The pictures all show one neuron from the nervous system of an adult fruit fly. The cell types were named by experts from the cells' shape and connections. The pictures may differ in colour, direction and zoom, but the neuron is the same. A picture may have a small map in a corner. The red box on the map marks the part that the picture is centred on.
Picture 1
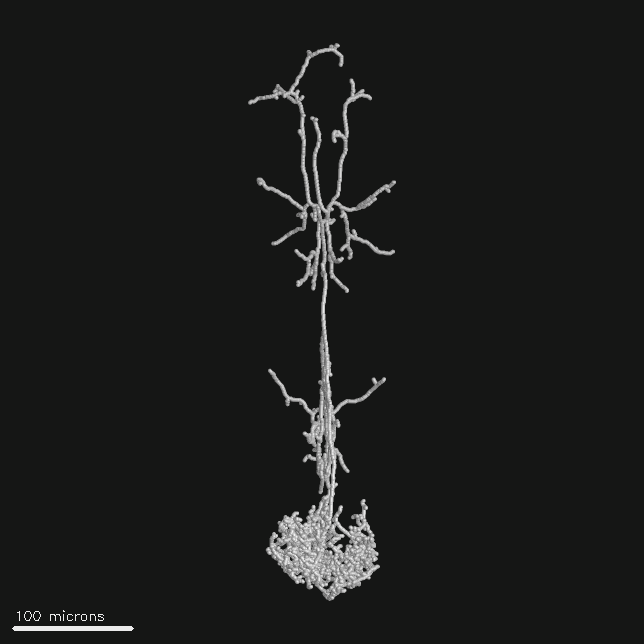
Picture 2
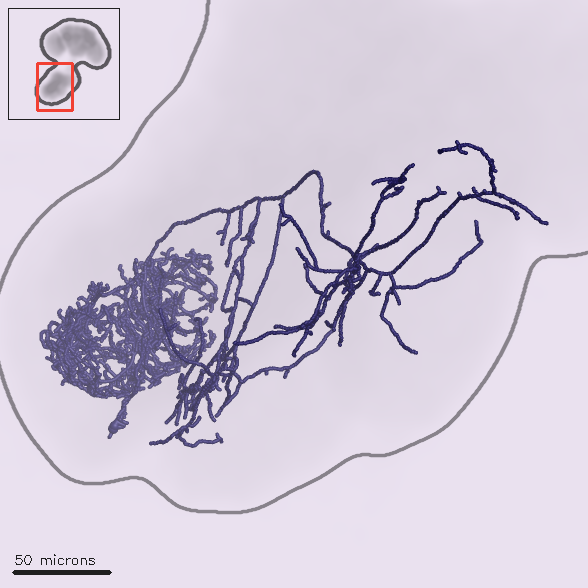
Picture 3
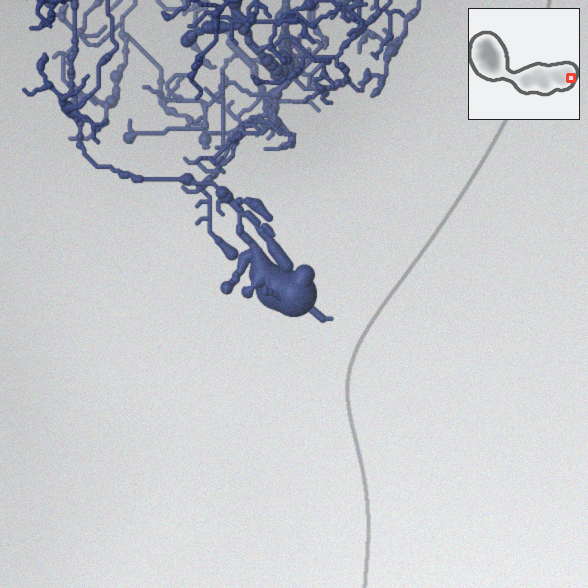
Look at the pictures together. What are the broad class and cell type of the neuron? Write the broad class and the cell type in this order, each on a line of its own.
nerve-cord intrinsic neuron
INXXX084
